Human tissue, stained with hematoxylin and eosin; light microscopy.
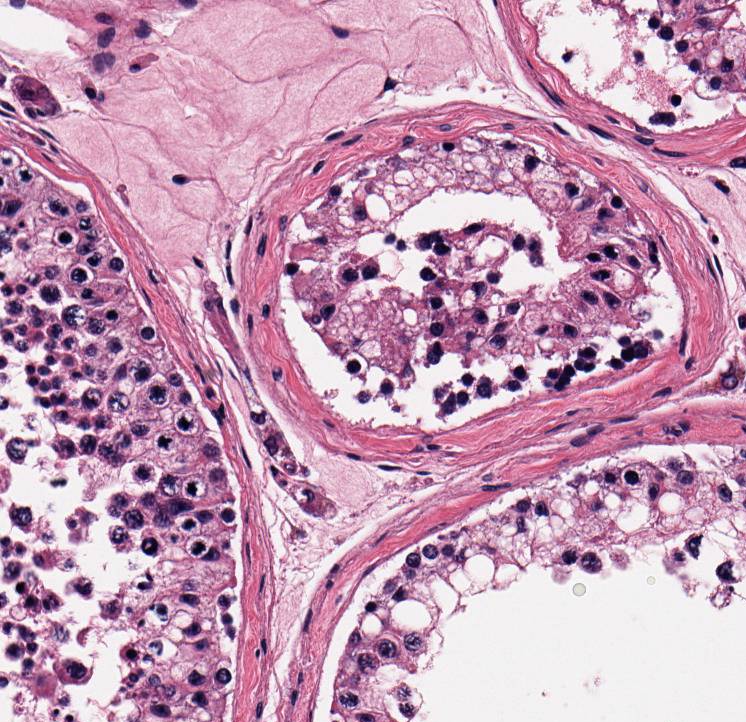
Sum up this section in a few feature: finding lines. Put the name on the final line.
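Tubules: rounded, cut across; one whole in the centre, parts at left, top right, bottom right
Wall: thick, pink, layered; flattened dark nuclei run around the circumference
Left tubule: crowded with large round cells, coarse clumped chromatin
Bottom-right tubule: lining rich in clear round vacuoles, facing a large empty lumen at the lower right corner
Name: testis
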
